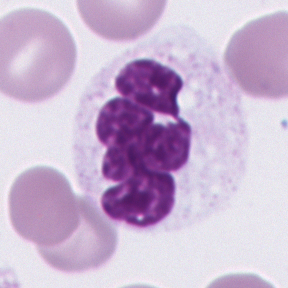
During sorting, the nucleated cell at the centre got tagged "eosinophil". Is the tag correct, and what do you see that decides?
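Here the chromatin is dense and dark purple throughout the lobes, and no nucleoli are visible. The cytoplasm is plentiful and very pale, holding fine, faint lilac granules, and the surface shows no projections.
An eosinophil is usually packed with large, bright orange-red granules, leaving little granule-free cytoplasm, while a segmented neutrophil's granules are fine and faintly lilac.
Both the granules and the pale cytoplasm here speak against eosinophil.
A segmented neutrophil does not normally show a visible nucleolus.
So this is not an eosinophil but a segmented neutrophil.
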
